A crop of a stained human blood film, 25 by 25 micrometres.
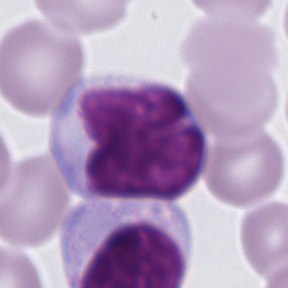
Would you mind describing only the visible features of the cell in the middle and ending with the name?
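Outline: smooth, with no surface projections. Cytoplasm: pale greyish blue and free of vacuoles, its rim widest on the left side of the cell. Nucleus: about 12 micrometres across. Taken together, this is a large granular lymphocyte.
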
